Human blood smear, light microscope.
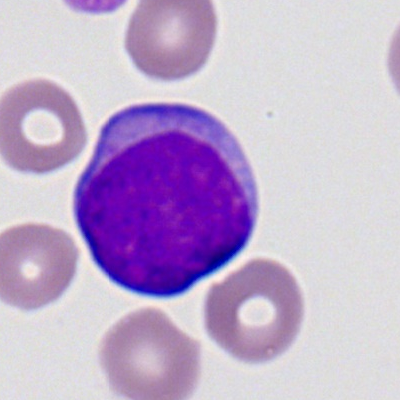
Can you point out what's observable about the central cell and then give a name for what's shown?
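Blue-stained cytoplasm here, with no granules visible in it and no vacuoles either. The chromatin's deep purple, with faint paler mottling all through it. That's a myeloblast.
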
